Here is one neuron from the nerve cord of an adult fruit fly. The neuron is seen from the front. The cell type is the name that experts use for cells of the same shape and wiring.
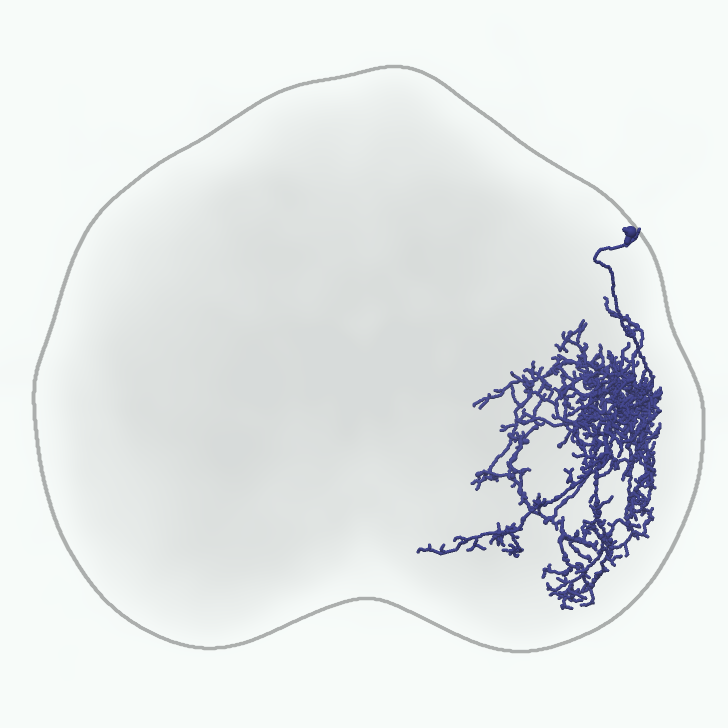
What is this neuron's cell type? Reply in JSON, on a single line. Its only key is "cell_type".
{"cell_type": "IN13B022"}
